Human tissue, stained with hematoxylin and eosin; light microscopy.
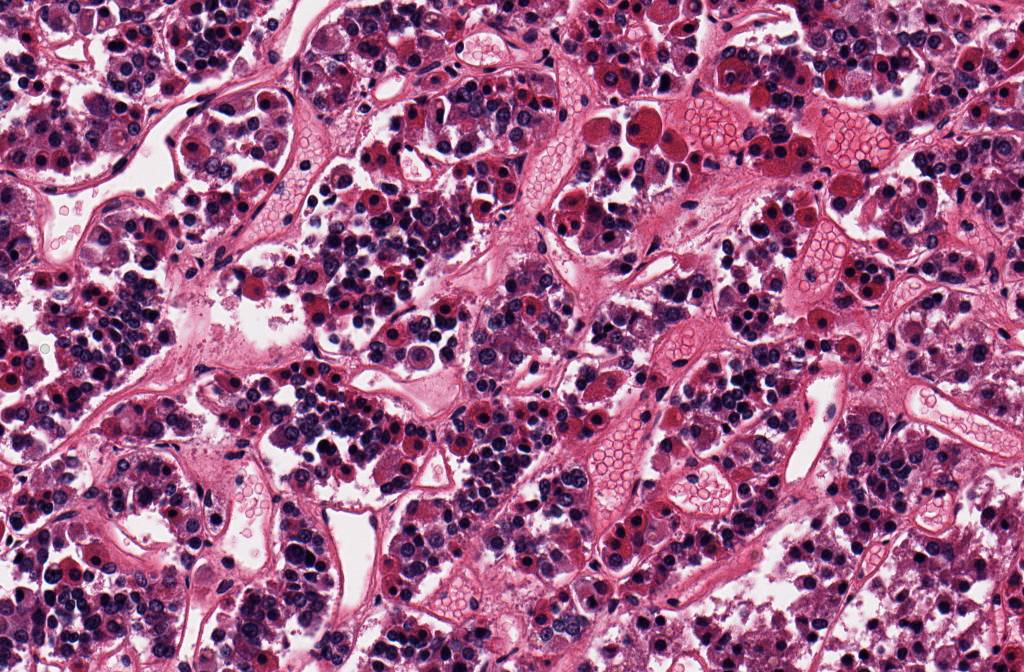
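Pituitary: cells in rounded nests and cords, separated by thin septa, across the whole field. Cells with bright red, eosinophilic cytoplasm are scattered among the nests. Scant stroma of delicate pink fibrous strands surrounds the nests. No epithelium-lined gland lumens and no fat cells are seen here.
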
